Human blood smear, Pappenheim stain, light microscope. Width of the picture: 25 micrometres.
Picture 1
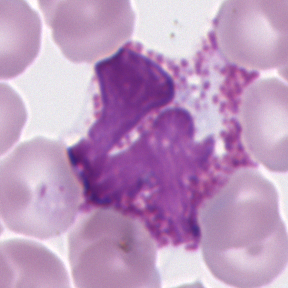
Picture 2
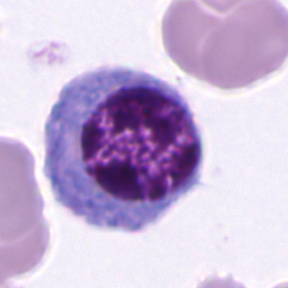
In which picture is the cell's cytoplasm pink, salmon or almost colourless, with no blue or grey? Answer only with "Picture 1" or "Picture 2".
Picture 1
